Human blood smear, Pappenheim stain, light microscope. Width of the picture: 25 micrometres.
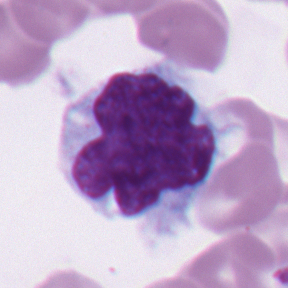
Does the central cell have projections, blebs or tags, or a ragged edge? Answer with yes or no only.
Yes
